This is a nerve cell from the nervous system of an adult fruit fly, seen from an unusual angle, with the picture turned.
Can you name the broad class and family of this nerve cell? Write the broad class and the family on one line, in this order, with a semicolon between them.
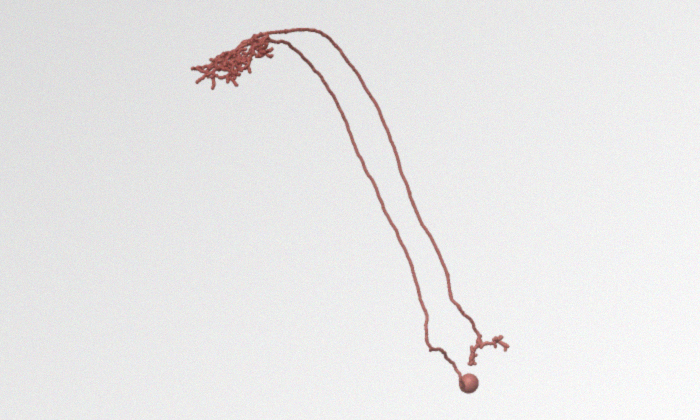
optic-lobe intrinsic neuron; T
